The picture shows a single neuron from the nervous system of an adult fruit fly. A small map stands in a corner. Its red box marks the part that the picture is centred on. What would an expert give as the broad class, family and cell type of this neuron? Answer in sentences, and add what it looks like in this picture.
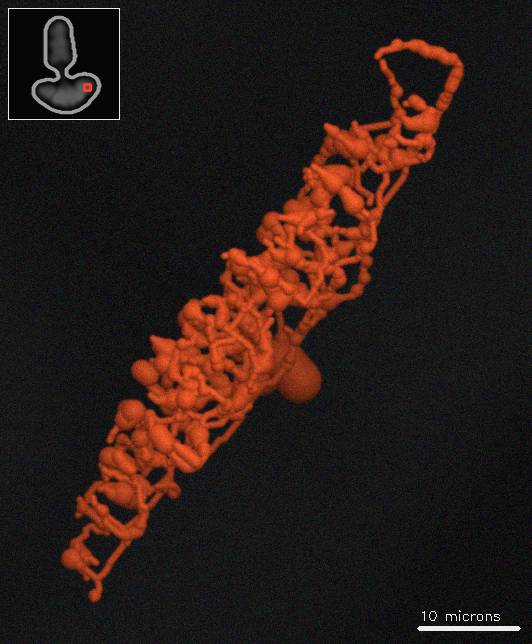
Its broad class is optic-lobe intrinsic neuron. The family is Pm. It is of cell type Pm2a. It is in the brain and does not reach the nerve cord. The cell body can be seen in the middle of the picture. By the scale bar it is about 55 microns tall in this view.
